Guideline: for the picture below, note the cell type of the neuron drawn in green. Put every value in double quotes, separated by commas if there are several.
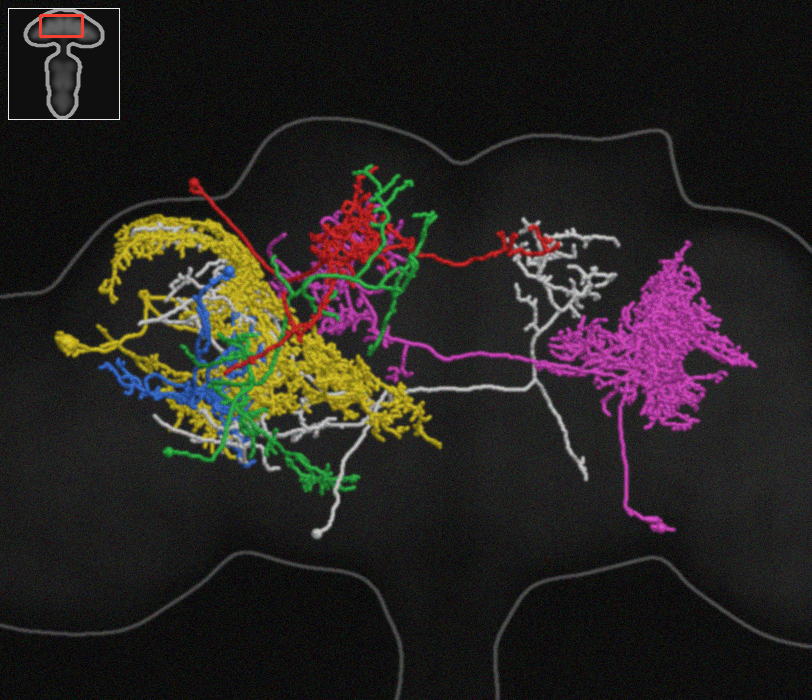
"SMP728m"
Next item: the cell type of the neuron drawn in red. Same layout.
"CB3873"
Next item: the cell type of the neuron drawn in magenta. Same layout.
"PVLP138"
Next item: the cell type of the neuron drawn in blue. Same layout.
"PVLP004"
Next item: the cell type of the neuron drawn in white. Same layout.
"AVLP579"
